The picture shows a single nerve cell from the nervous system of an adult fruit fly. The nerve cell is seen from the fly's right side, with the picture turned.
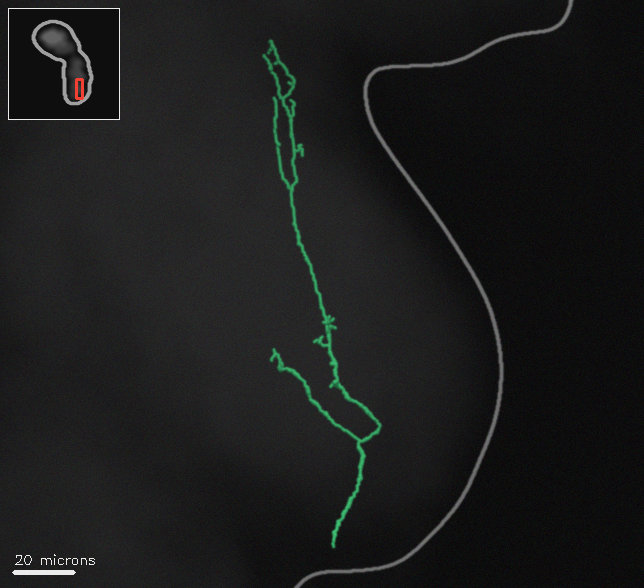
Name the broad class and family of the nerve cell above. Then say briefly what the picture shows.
Its broad class is sensory neuron entering the nerve cord. Its family is called class mechanosensory proprioceptive. The drawing shows no cell body. By the scale bar it is about 170 microns tall in this view.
